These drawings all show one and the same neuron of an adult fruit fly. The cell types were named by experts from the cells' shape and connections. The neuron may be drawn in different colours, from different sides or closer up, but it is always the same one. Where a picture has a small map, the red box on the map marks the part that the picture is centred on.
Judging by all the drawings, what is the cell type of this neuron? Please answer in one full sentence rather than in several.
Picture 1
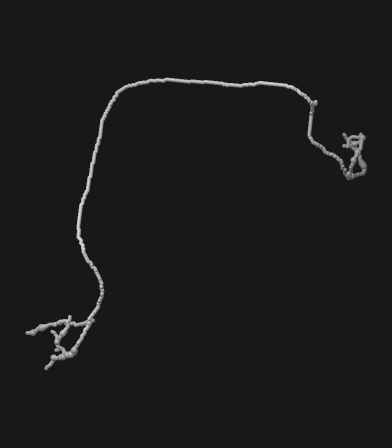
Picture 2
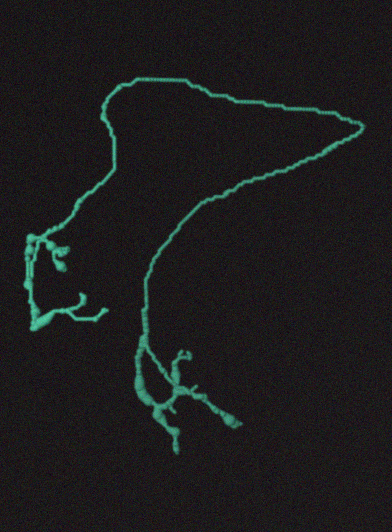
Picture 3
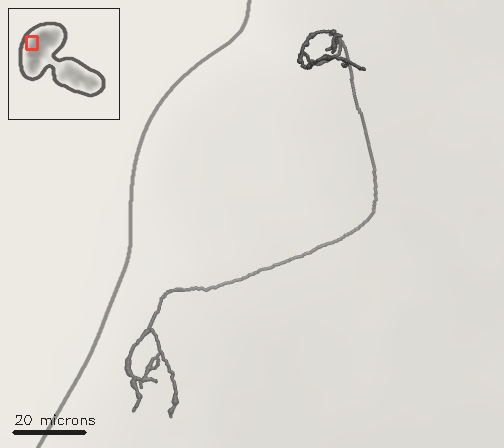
The cell type held by this neuron is ORN_VA6.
